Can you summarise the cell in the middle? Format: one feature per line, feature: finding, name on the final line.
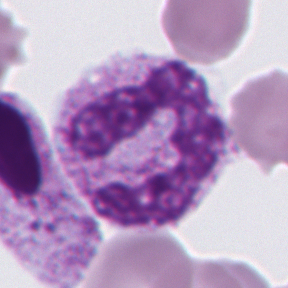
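Inside the nuclear ring: pale and granular, like the cytoplasm
Chromatin: dark purple, coarsely clumped
Cytoplasm: pale lilac-pink
Granules: fine, lilac, densely spread through the cytoplasm
Identification: segmented neutrophil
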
